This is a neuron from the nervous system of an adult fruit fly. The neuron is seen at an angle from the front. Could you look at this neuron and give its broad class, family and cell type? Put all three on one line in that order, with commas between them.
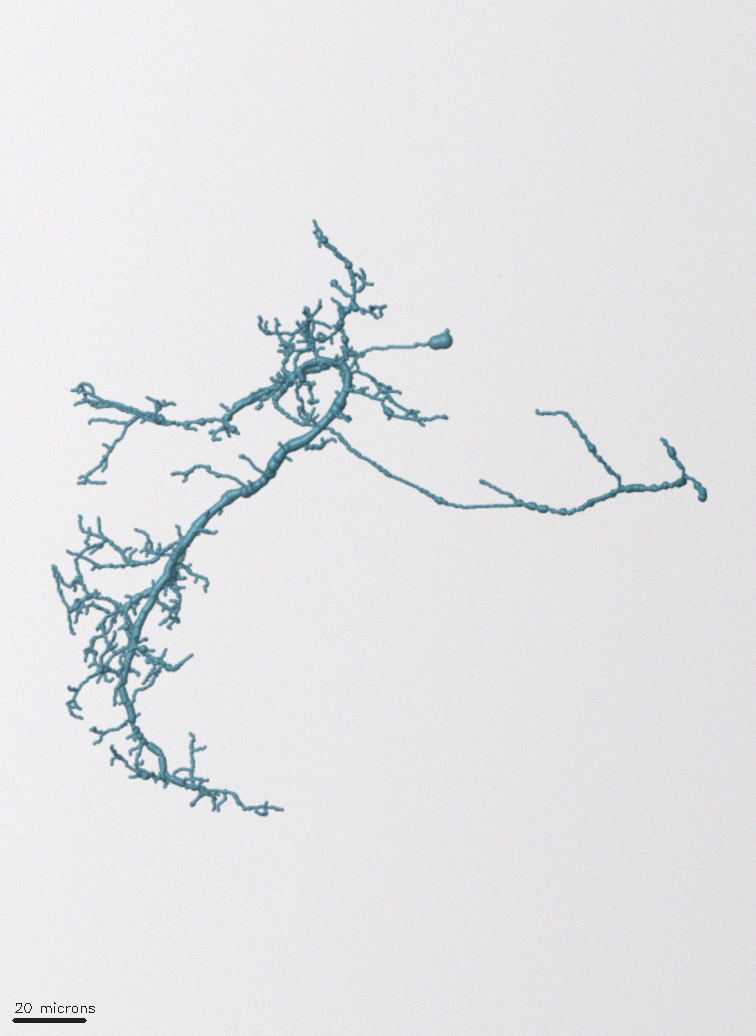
central-brain intrinsic neuron, hemilineage VLPl&p2_posterior, PVLP123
